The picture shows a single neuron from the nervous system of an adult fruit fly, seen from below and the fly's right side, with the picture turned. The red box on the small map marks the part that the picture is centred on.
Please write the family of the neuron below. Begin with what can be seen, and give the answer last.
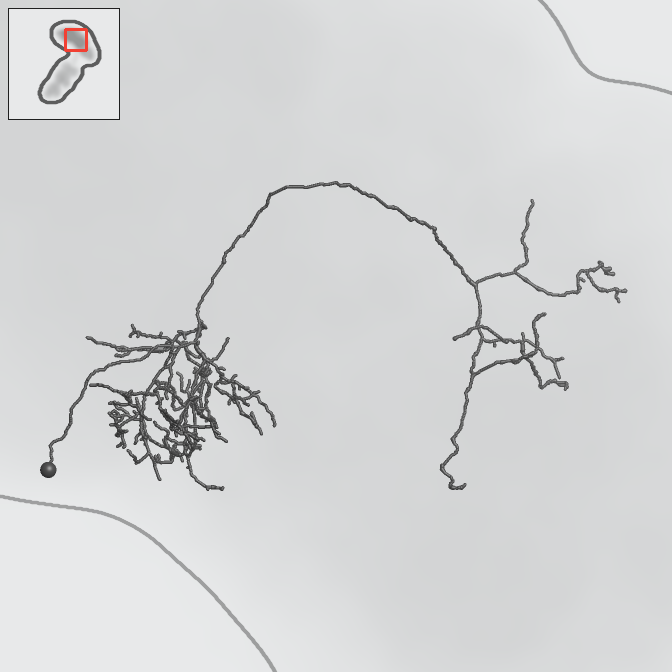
It lies in the brain. Dozens of branch ends can be seen. It is a central-brain intrinsic neuron. Its family is hemilineage DM5_central.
